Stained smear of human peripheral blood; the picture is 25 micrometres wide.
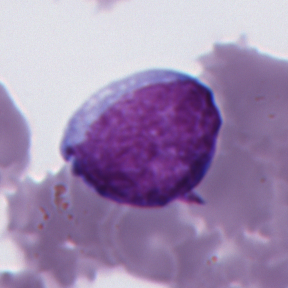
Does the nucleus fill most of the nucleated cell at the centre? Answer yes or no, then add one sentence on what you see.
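Yes. The cytoplasm forms a narrow pale bluish crescent along the upper-left edge of the cell.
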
